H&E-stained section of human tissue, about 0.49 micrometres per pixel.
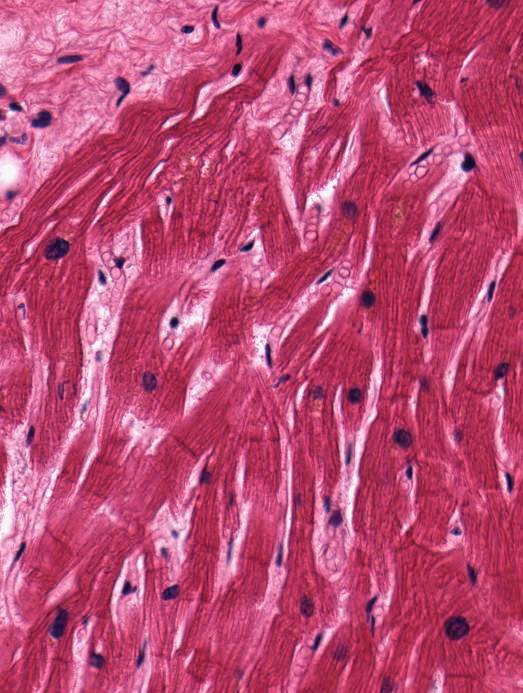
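Left ventricle of the heart, H&E. Cardiac muscle fibres, branching and joining one another, fill the field. Small yellow-brown granules in the cytoplasm beside some central nuclei. Upper left corner: loose, wavy, pale pink connective tissue. Narrow clear gaps between many fibres, consistent with shrinkage during processing.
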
